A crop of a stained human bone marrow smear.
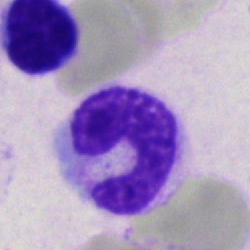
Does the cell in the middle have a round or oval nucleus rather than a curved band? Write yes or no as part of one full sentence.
No, a curved band without separate lobes, not a compact mass, makes up the nucleus.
